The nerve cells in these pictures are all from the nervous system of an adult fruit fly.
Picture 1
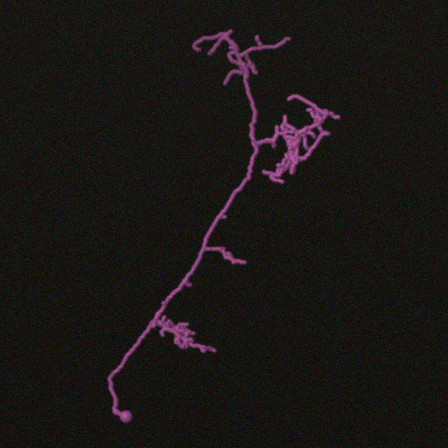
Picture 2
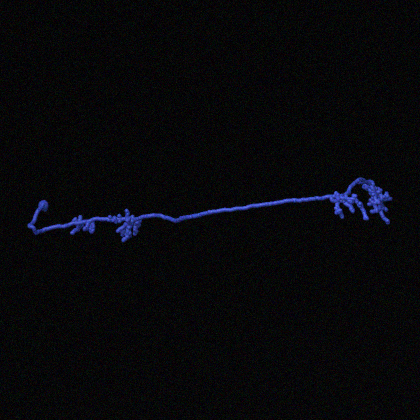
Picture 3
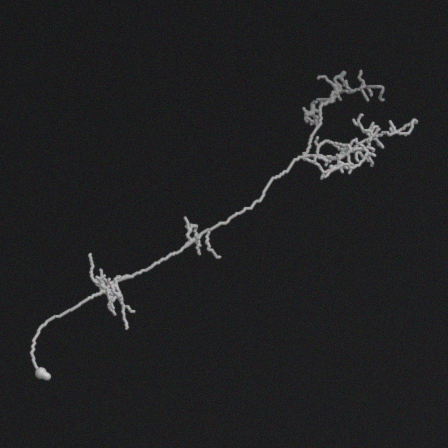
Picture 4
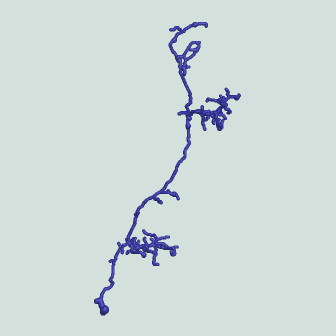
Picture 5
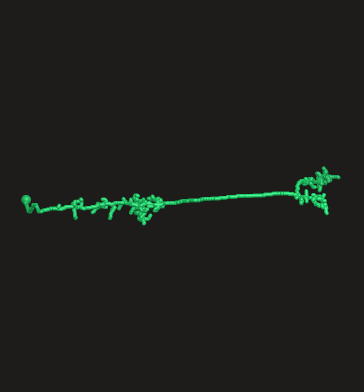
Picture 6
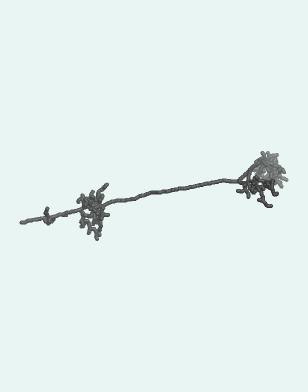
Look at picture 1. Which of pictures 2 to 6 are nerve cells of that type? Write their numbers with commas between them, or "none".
3, 4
